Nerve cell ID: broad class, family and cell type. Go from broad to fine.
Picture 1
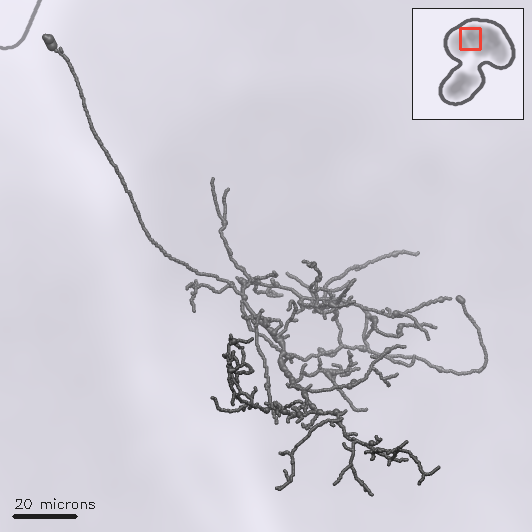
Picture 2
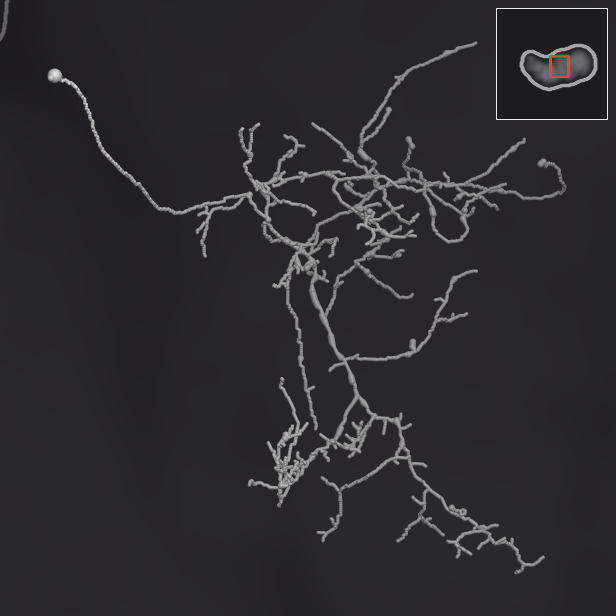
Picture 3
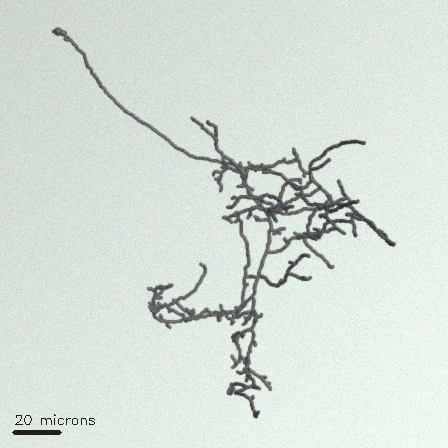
central-brain intrinsic neuron; hemilineage LHl4_posterior; PLP099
